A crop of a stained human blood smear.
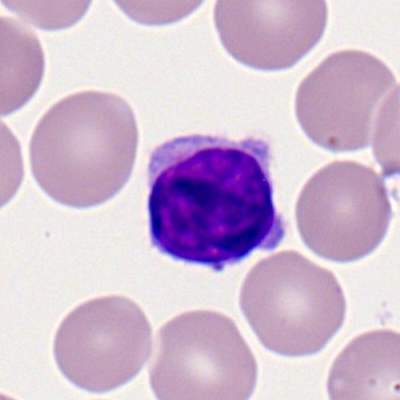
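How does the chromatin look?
Dense, dark purple and coarsely clumped, and I can't find a nucleolus anywhere in the nucleus.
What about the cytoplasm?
No distinct granules that I can see, and its edge is ragged, with small tags at the upper corners.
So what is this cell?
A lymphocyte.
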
